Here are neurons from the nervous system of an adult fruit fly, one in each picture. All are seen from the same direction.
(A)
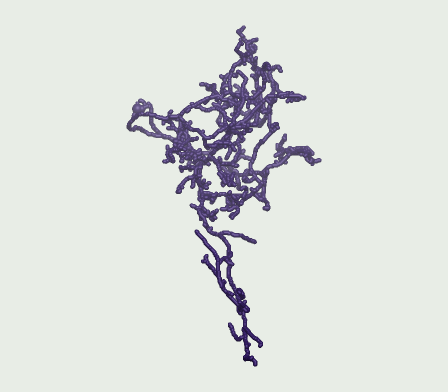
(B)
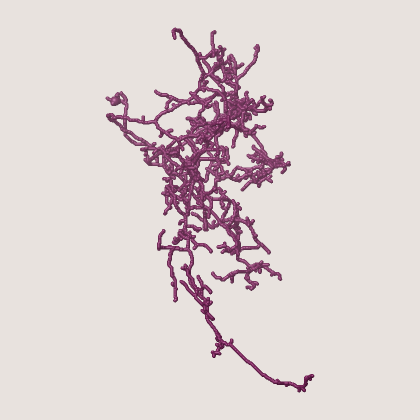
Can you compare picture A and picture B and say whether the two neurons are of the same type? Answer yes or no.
yes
